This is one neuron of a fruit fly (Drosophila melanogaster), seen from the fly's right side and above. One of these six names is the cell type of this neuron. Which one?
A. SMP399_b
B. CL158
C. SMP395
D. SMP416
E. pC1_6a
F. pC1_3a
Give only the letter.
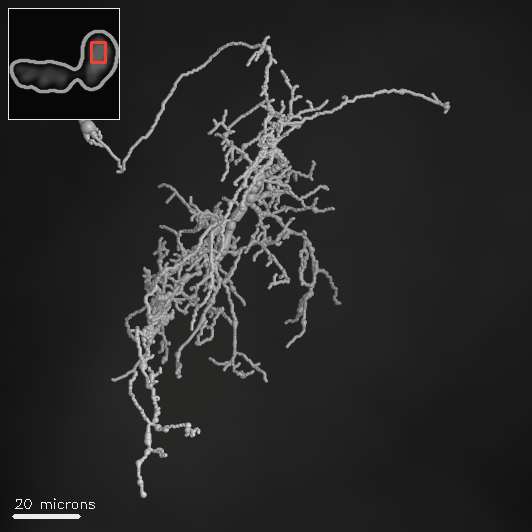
B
